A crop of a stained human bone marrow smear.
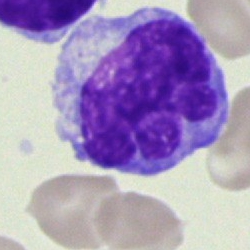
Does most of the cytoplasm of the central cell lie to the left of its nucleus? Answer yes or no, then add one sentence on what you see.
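Yes. The cytoplasm is widest on the left side of the cell.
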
